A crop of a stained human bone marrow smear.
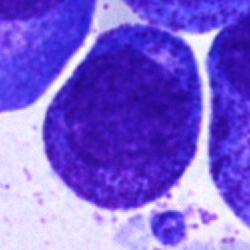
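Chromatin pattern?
Fine, evenly granular, not coarsely clumped.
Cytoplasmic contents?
Fine purple-red granules scattered over the cell, most visible in lower half.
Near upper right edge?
Small paler zone inside the cell.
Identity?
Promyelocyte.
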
